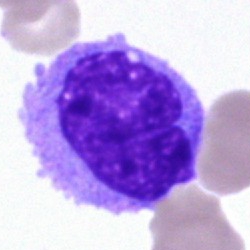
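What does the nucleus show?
It fills most of the cell and has a notch on its lower right side.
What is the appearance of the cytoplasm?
Finely grainy, without large distinct granules.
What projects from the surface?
Small bumps, most obvious along the left edge.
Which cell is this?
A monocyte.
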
